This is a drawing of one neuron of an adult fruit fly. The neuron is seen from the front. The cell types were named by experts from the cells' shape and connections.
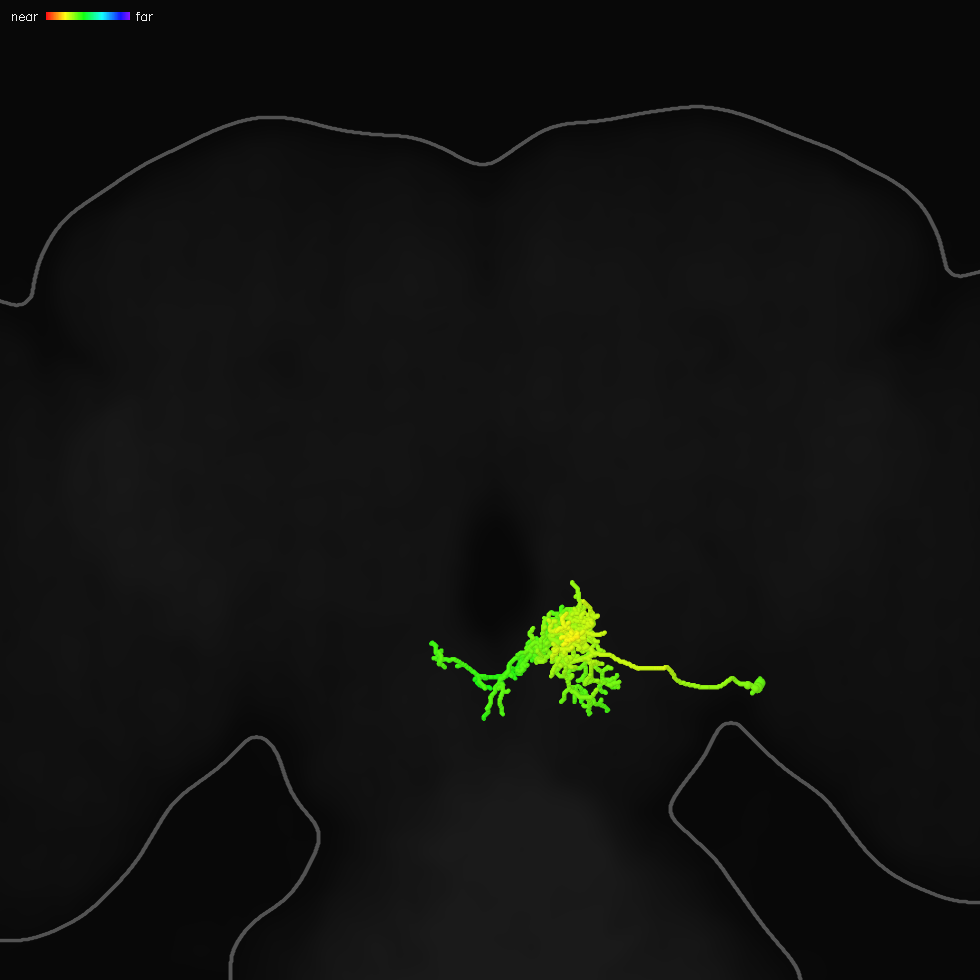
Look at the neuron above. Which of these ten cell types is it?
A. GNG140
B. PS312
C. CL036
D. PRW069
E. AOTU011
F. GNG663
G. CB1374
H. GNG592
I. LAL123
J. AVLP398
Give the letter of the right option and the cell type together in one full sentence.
From the options, D supplies the neuron's cell type, PRW069.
